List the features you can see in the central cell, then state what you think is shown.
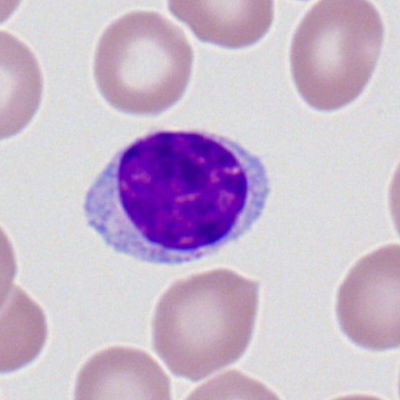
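Looking first at the outline: it's oval, broader from side to side than from top to bottom. The nucleus sits toward the right, which leaves a wider band of cytoplasm on the left. Its chromatin is densely packed and stains deep purple. The cytoplasm is pale blue. So, a lymphocyte.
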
